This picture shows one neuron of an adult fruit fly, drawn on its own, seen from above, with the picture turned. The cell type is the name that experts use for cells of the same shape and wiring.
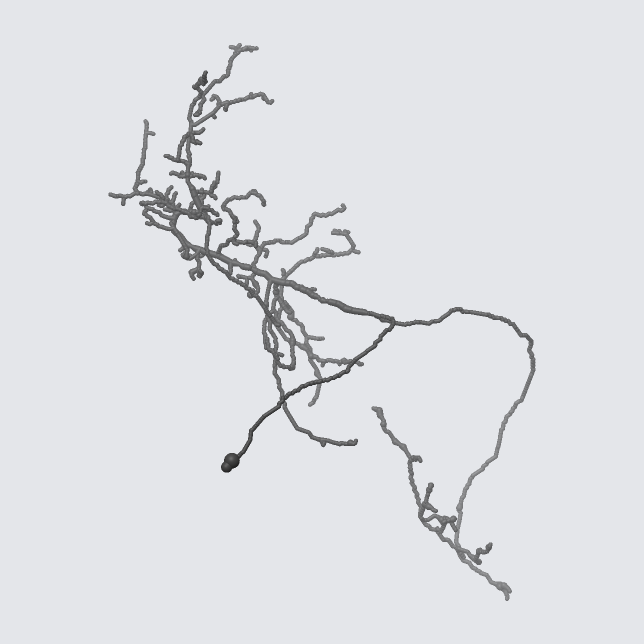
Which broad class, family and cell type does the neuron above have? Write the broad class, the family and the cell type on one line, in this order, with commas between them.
central-brain intrinsic neuron, hemilineage DM6_central1, PS252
